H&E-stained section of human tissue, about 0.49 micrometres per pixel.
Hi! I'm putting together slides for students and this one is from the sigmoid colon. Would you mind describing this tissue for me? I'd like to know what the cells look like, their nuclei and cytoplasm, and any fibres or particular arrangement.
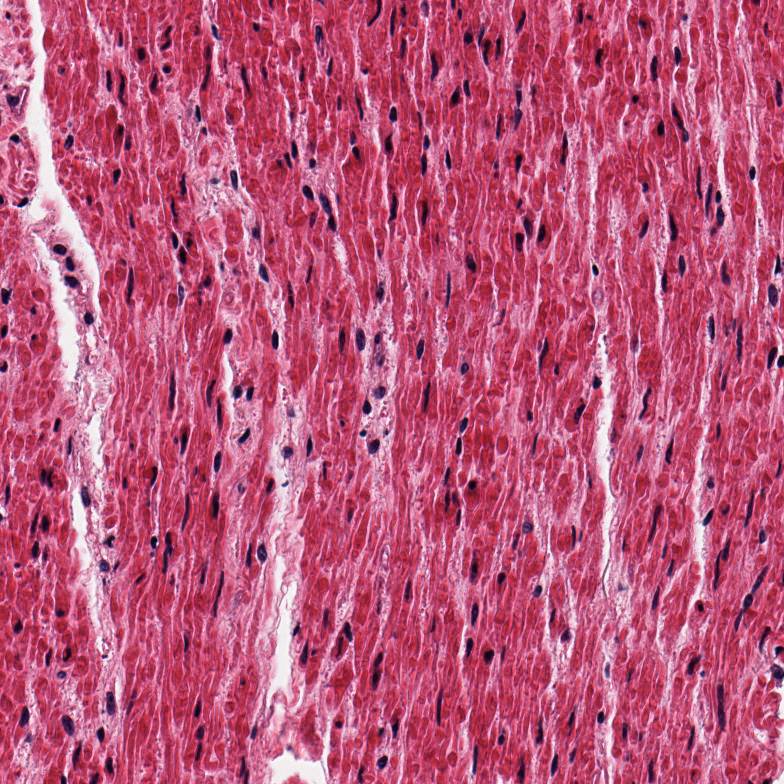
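Let's start with direction: muscle fibres run roughly vertically, top to bottom, across the whole field. Now notice the colour of their cytoplasm, a deep, strongly eosinophilic red. Look at the centre of each fibre: the muscle cell nuclei are oval and lie there singly. Finally, in the thin spaces between the fibres you can find scattered slender, dark-staining nuclei.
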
